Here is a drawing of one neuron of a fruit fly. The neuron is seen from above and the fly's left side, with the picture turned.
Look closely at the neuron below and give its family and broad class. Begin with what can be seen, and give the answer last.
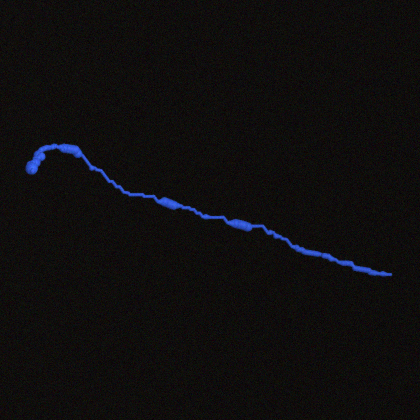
There are a dozen or fewer branch ends. In this view it is more than twice as wide as it is tall. Its family is called class visual. It is a photoreceptor or other optic-lobe sensory neuron.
